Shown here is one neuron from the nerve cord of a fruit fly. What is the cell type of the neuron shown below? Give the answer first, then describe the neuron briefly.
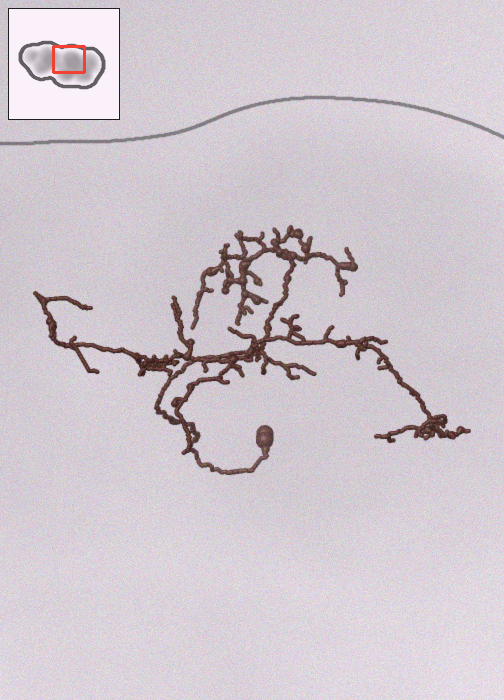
The cell type is IN21A088. It is a nerve-cord intrinsic neuron. Dozens of branch ends can be seen. As drawn here it is wider than it is tall.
